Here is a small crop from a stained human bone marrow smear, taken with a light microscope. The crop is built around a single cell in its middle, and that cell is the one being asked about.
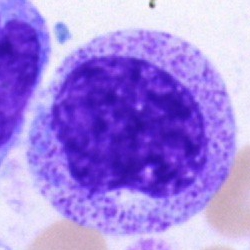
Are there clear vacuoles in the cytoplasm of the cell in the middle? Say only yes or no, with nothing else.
No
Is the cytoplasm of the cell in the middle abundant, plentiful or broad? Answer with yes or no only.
No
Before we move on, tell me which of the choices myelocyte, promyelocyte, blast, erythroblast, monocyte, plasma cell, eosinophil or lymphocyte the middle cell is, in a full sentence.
This crop's central cell is a myelocyte.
